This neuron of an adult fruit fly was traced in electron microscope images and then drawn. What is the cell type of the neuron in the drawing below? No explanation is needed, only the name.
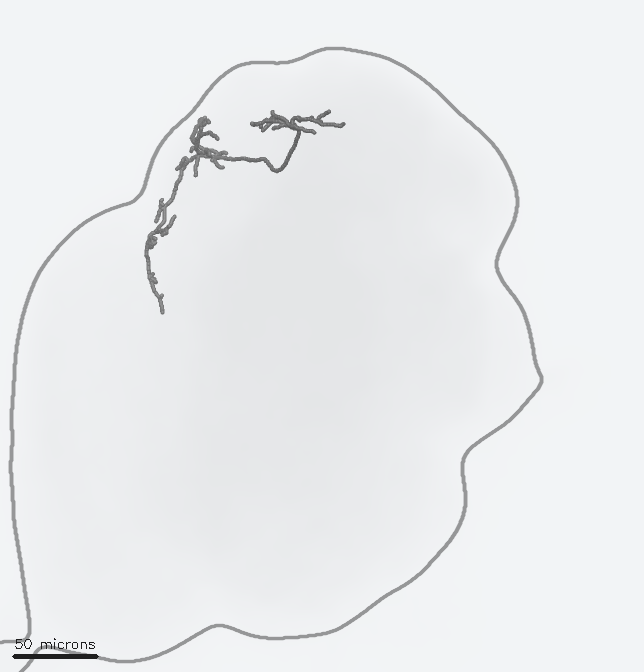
SMP229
